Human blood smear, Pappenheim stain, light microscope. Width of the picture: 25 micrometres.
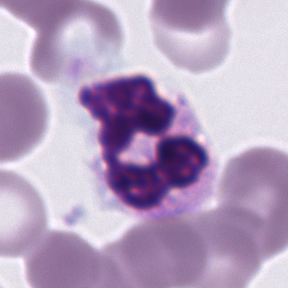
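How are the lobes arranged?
In a loose ring around a pale central patch of cytoplasm.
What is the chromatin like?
Dark purple and coarsely clumped.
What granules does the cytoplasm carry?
Fine, small pinkish-violet ones in pale pinkish-lilac cytoplasm.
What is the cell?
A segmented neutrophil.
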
